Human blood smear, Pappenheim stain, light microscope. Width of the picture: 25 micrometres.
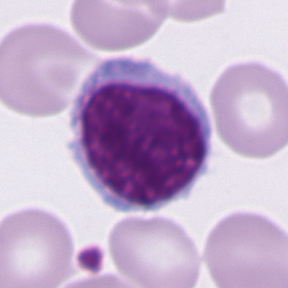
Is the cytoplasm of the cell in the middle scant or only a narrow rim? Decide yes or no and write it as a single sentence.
Yes, most of this cell is taken up by its nucleus.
